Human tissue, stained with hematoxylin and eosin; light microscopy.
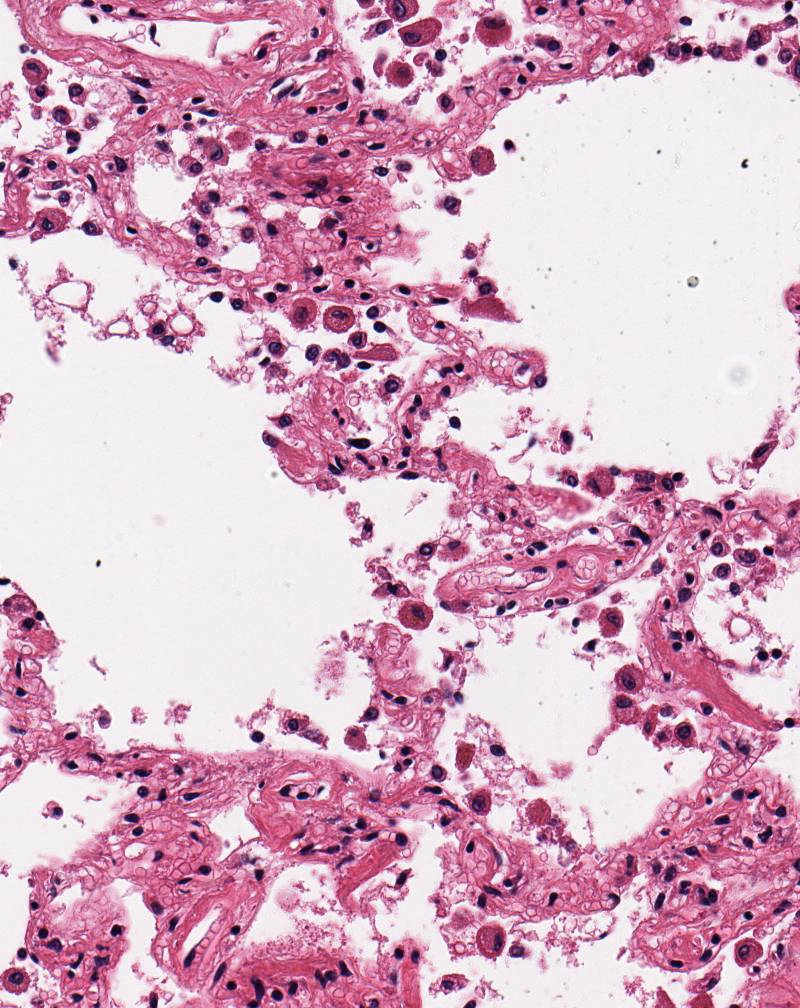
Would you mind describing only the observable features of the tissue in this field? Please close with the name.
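Thin, branching tissue strands divide the field into large empty spaces, the largest in the upper right and the left centre. Within the strands, small dark nuclei are mostly oval to elongated. The strand tissue is pale pink and finely vacuolated, with a bubbly, foamy look. No glands appear anywhere. This tissue is lung.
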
